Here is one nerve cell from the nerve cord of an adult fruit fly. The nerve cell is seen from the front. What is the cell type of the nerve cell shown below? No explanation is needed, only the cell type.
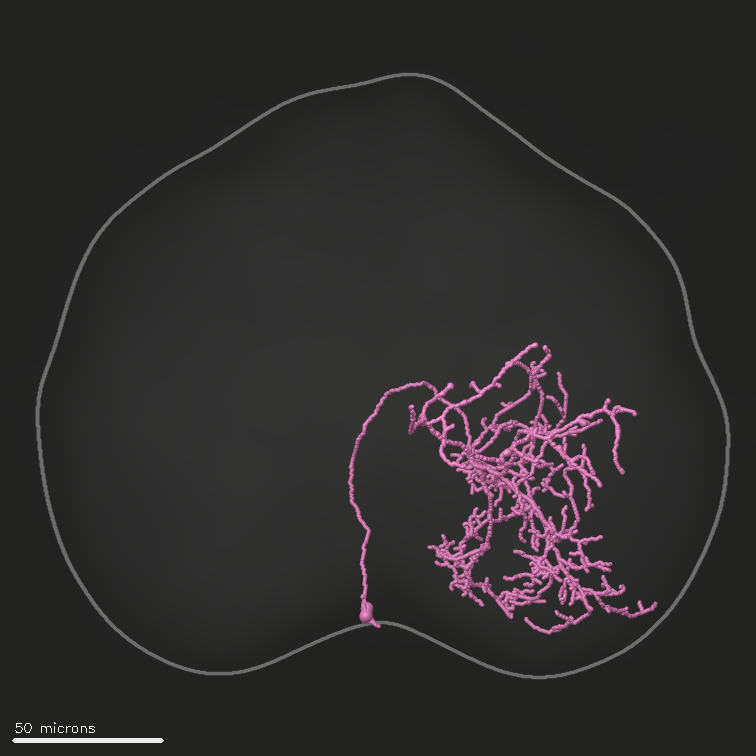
AN12B017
